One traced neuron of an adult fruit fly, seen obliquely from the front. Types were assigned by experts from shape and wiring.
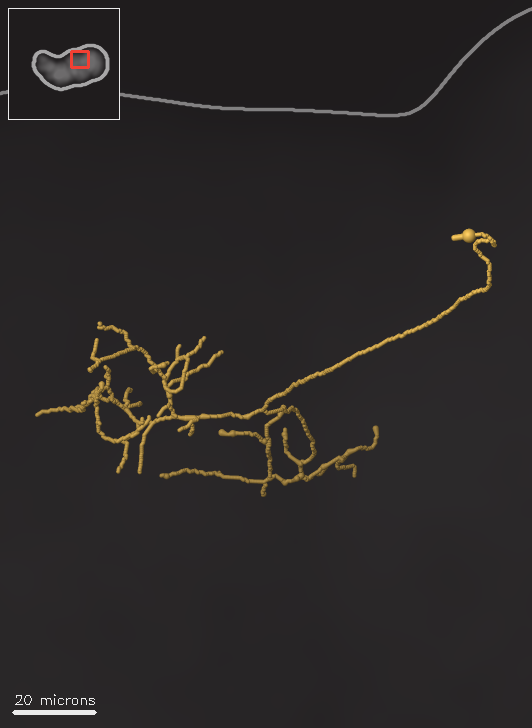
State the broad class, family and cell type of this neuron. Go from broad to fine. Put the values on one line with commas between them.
central-brain intrinsic neuron, hemilineage SMPad2, IB004_a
